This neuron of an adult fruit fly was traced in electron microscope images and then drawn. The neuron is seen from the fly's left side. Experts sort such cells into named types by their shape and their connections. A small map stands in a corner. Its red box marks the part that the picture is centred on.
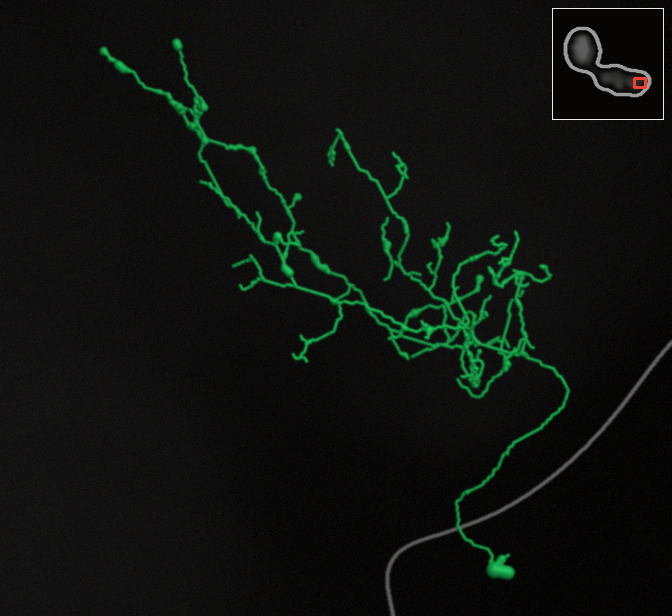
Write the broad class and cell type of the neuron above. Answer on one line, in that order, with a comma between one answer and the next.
nerve-cord intrinsic neuron, INXXX446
